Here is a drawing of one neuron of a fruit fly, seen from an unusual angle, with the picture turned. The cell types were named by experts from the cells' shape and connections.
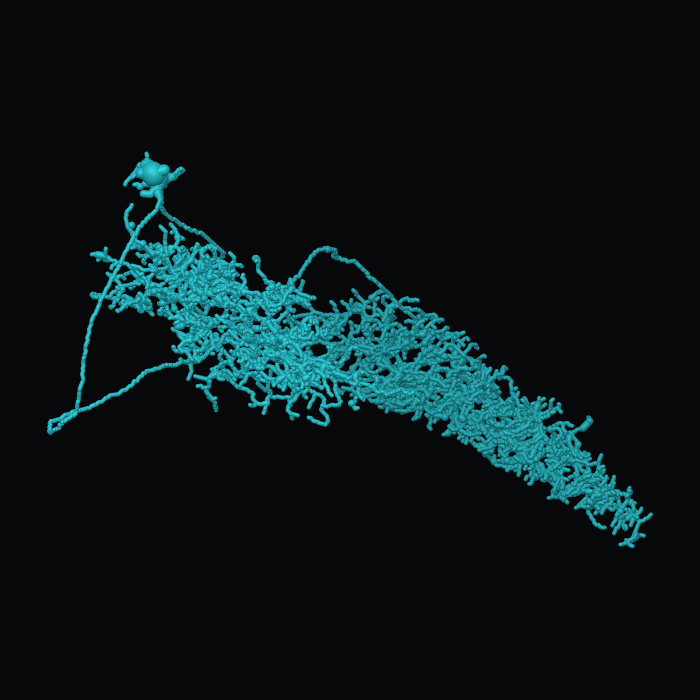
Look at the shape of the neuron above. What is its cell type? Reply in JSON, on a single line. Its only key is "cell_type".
{"cell_type": "MeLo8"}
